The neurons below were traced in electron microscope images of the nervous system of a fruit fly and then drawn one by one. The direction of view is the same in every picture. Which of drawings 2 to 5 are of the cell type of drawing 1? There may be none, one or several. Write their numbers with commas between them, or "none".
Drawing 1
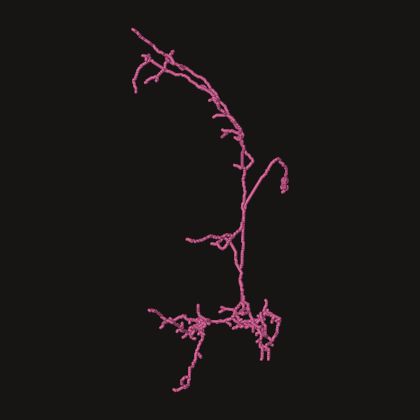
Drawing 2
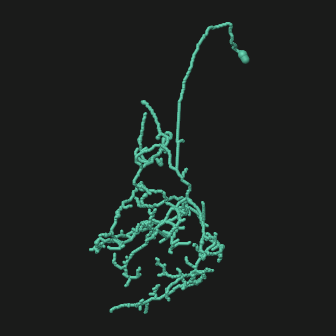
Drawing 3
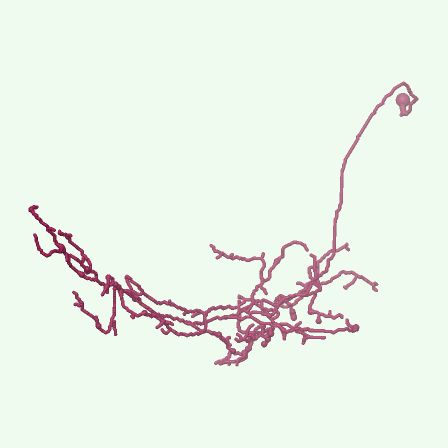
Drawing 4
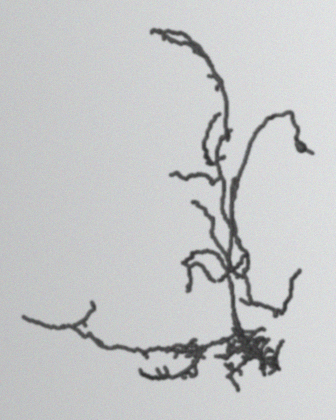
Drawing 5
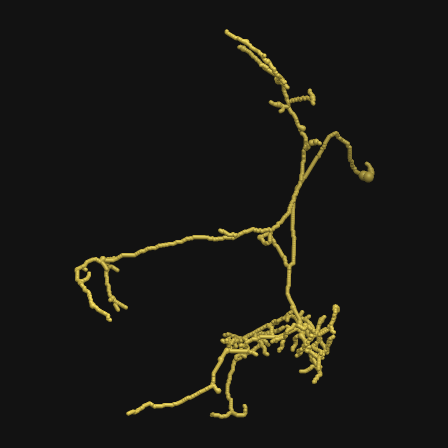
4, 5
